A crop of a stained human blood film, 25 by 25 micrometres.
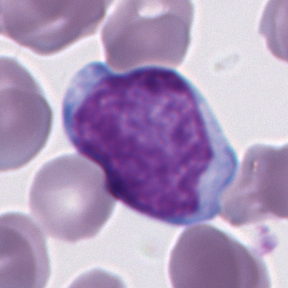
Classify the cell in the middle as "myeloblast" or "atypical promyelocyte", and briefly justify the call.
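A myeloblast, I'd say. What decides it is the cytoplasm: I can see no granules in it.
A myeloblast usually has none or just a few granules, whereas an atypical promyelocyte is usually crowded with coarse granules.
The outline is irregular and somewhat angular, about 17 by 12 micrometres. The nucleus, about 14 by 11 micrometres, fills about 80% of the cell's area; its chromatin is finely stippled and lacy, without dense dark clumps. The pale blue cytoplasm forms a narrow rim, widest on the right.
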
